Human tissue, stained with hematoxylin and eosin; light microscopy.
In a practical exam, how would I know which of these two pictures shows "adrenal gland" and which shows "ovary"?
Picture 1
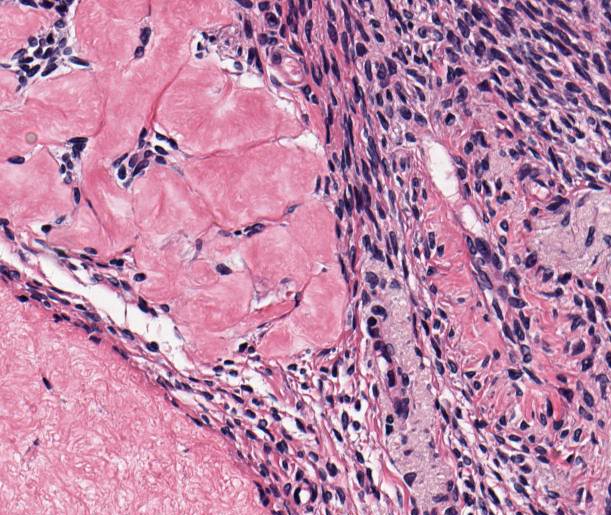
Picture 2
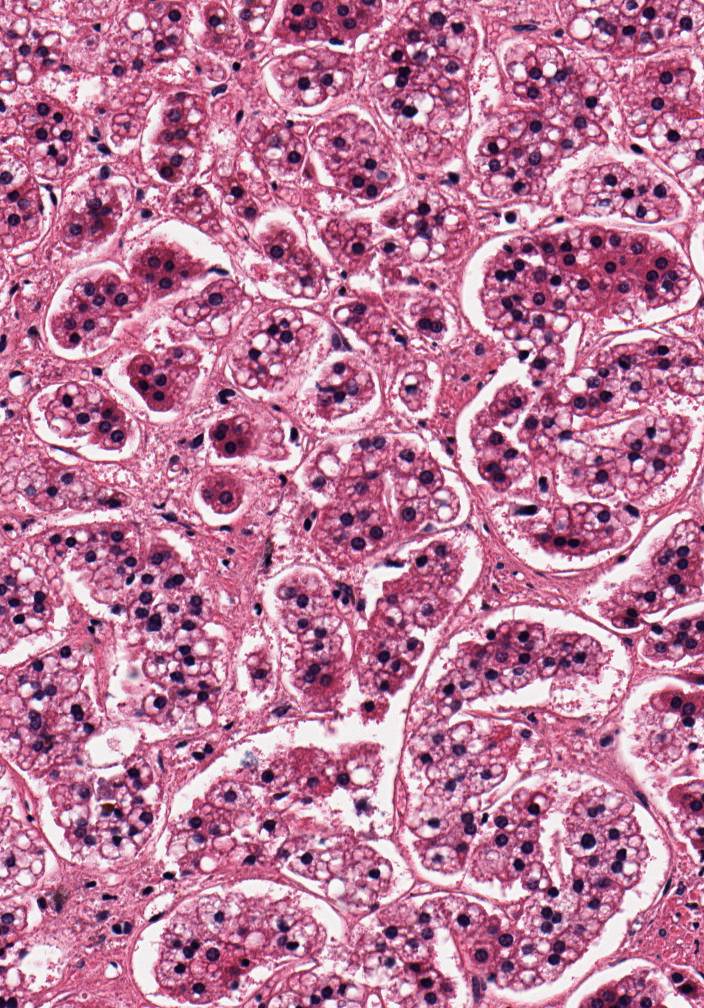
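So: the ovary is picture 1, the adrenal gland picture 2. In the ovary, sparsely cellular pink material fills the left part and densely packed spindle cells the right; the lower left corner is a pale pink, finely fibrillar area with very few nuclei. The central band of spindle cells runs roughly top to bottom beside the edge of the pink lobules, and no fat cells or epithelium appear. In the adrenal gland, polygonal cells with round, dark, central nuclei form solid rounded nests of varying size, without central gland lumens, between thin strands of pink fibrous stroma. Most of them hold many clear, round vacuoles of varying size in their cytoplasm.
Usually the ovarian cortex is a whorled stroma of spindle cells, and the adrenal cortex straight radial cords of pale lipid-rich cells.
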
